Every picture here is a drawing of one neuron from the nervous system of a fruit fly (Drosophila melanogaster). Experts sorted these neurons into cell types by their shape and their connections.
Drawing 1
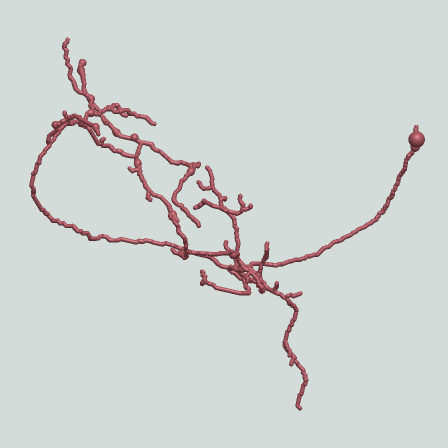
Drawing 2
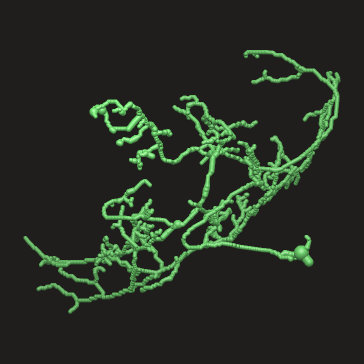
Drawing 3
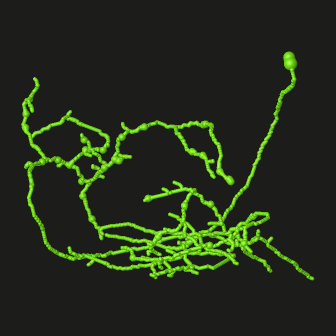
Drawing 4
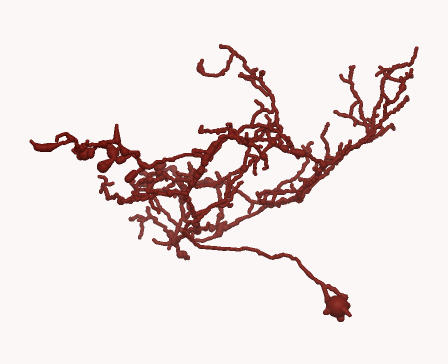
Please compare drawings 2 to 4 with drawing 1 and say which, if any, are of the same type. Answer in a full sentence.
Drawing 3 is of the same cell type.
